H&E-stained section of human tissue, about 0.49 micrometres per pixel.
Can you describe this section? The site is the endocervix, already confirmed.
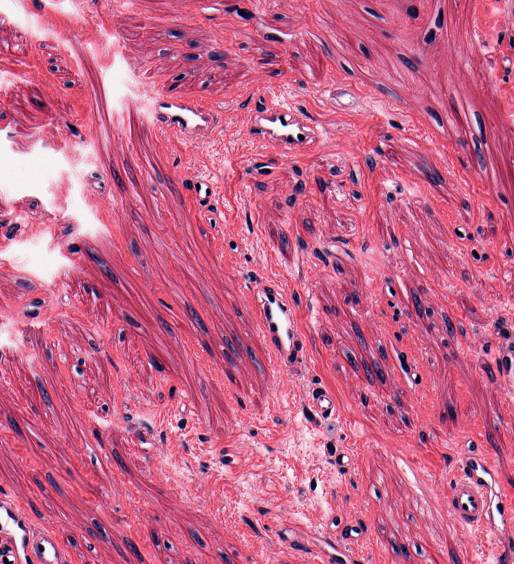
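Let me see: the spindle cells here are smooth muscle cells, with pink, finely fibrillar cytoplasm. The smooth muscle nuclei are elongated and dark, with blunt, rounded ends. In the lower centre, between bundles, there's a looser, paler pink area of stroma. And I find no epithelium anywhere, not even along the empty spaces.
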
